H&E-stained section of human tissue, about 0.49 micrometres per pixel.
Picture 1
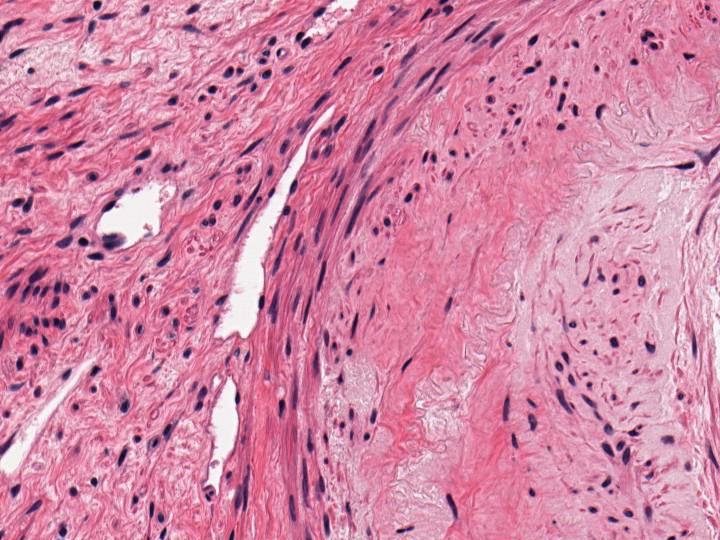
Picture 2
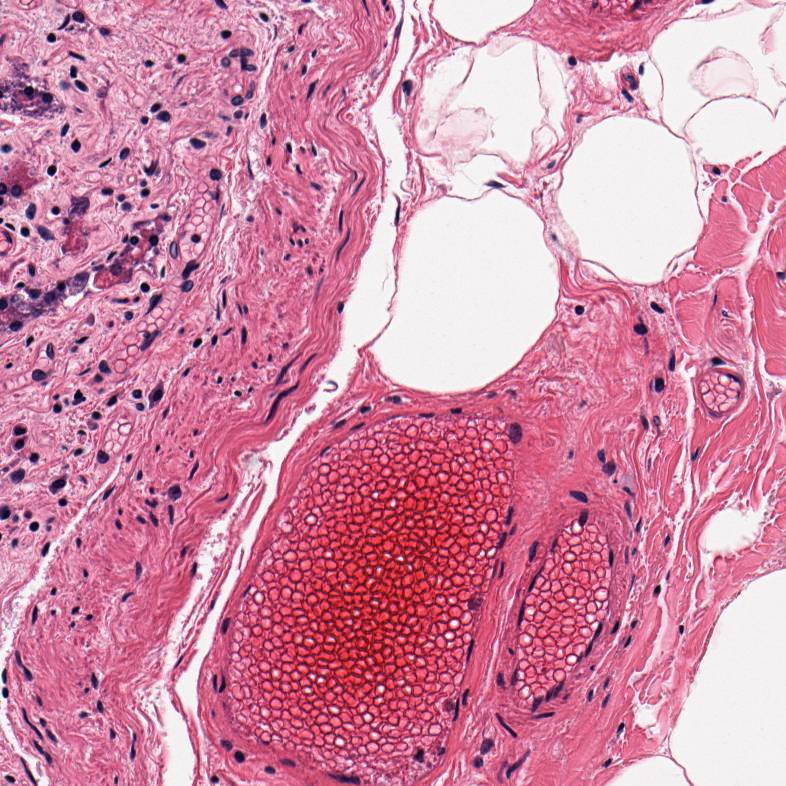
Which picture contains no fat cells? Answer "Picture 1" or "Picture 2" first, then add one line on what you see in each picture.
Picture 1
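What picture 1 shows: No fat cells are present in the field.
What picture 2 shows: Large empty rounded fat cells occupy the upper right of the field.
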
